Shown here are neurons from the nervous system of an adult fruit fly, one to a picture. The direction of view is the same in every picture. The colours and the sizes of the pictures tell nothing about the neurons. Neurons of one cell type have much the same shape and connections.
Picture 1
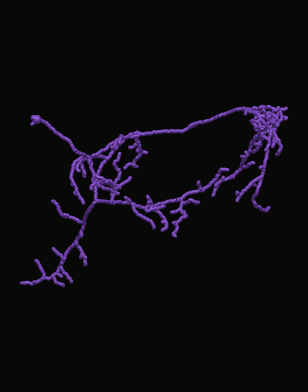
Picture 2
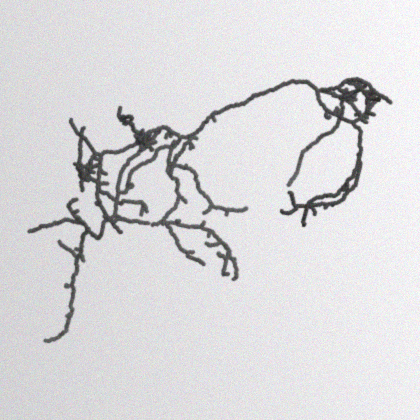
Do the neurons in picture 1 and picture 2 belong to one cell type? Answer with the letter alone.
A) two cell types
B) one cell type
B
